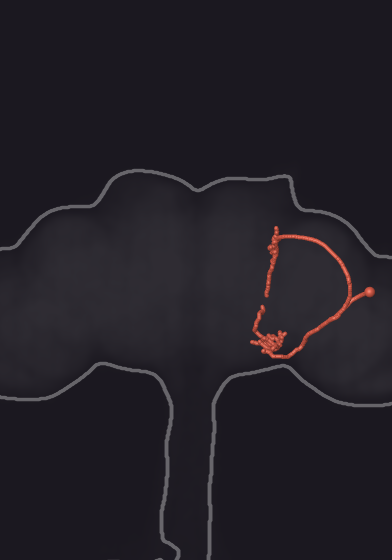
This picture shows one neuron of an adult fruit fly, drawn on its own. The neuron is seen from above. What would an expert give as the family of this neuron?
hemilineage SLPa&l1_lateral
